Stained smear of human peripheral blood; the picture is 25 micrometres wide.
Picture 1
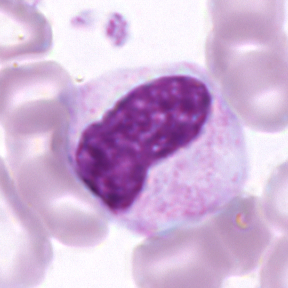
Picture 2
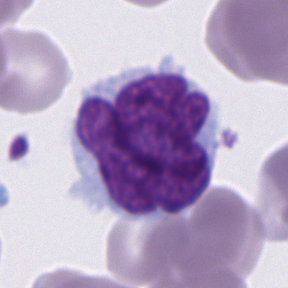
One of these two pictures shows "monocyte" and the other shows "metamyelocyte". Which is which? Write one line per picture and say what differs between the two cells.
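Picture 1 is a metamyelocyte. Fine pink-red granules are scattered throughout the cytoplasm.
Picture 2 is a monocyte. The cytoplasm shows no granules.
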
